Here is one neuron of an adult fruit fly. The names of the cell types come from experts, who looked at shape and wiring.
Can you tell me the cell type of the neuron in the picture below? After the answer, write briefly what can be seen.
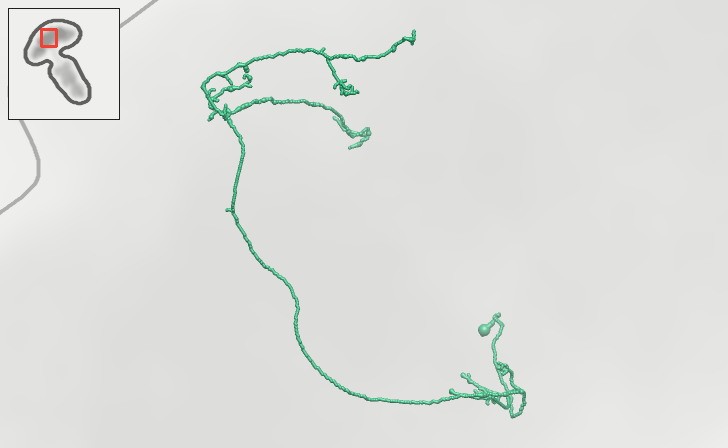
Its cell type is KCa'b'-m. It is a central-brain intrinsic neuron. It lies in the brain. In this view it is about as wide as it is tall.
